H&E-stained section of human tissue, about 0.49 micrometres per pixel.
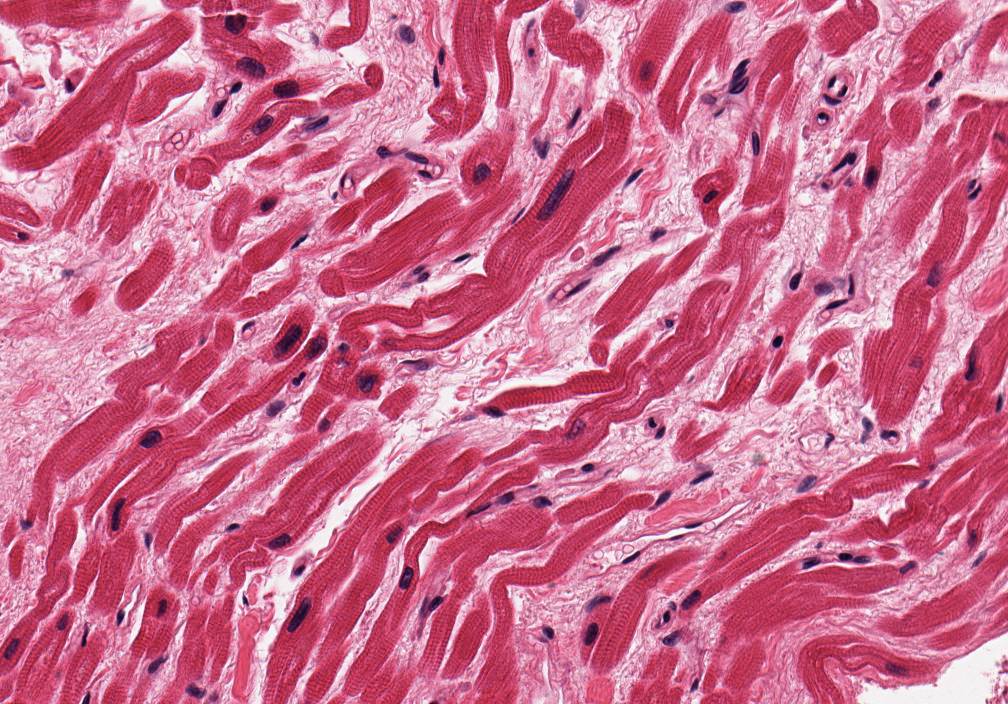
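Atrial appendage of the heart: deeply pink, elongated striated muscle fibres run mostly diagonally from lower left to upper right, and you can make out fine cross-striations along them. Some fibres branch and join their neighbours, while small dark elongated nuclei sit singly in the connective tissue between.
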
